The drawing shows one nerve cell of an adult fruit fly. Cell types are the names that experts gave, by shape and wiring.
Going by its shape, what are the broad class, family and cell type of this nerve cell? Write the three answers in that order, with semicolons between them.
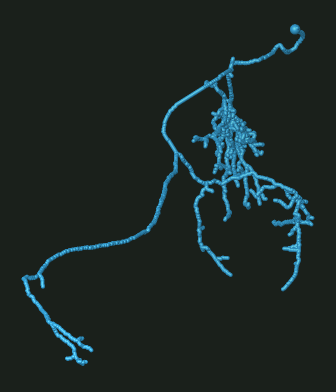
central-brain intrinsic neuron; hemilineage VLPl&d1_dorsal; LHAV7b1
